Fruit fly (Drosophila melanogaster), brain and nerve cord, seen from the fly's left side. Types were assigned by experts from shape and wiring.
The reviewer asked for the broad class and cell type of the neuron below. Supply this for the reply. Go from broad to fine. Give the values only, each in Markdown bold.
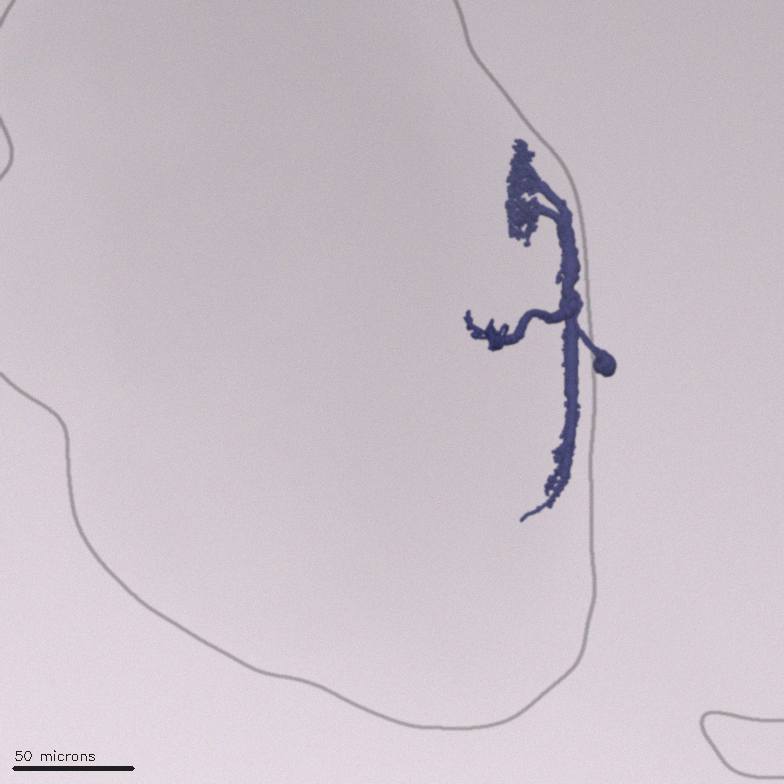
**visual projection neuron**, **VS**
